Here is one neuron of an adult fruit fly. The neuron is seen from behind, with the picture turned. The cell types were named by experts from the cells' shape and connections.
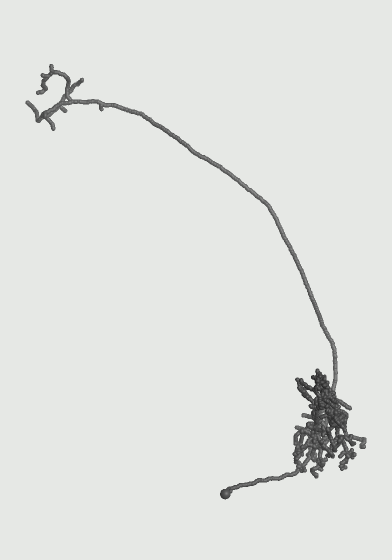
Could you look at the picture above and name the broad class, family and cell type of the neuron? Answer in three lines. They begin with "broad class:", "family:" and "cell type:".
broad class: central-brain intrinsic neuron
family: hemilineage VLPl&p1_lateral
cell type: CB0747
